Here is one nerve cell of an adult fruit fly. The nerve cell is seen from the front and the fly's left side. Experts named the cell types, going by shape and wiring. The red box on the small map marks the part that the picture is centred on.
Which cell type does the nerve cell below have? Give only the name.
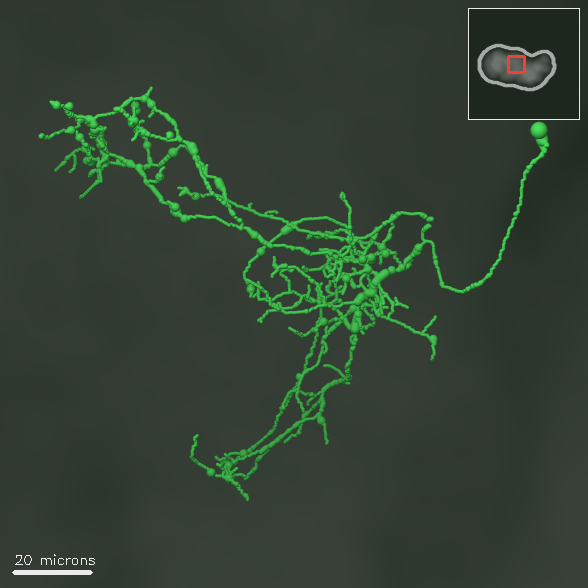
LHAV4c2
